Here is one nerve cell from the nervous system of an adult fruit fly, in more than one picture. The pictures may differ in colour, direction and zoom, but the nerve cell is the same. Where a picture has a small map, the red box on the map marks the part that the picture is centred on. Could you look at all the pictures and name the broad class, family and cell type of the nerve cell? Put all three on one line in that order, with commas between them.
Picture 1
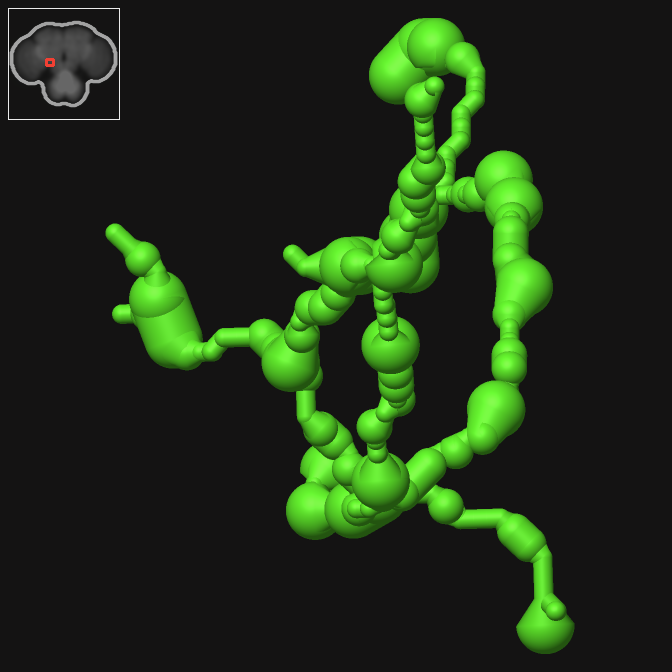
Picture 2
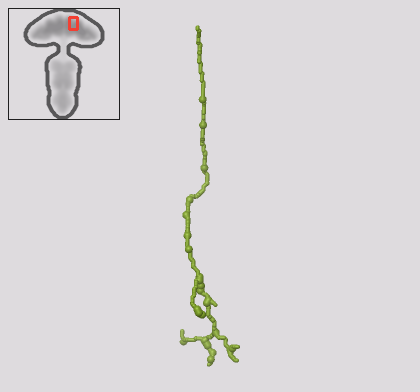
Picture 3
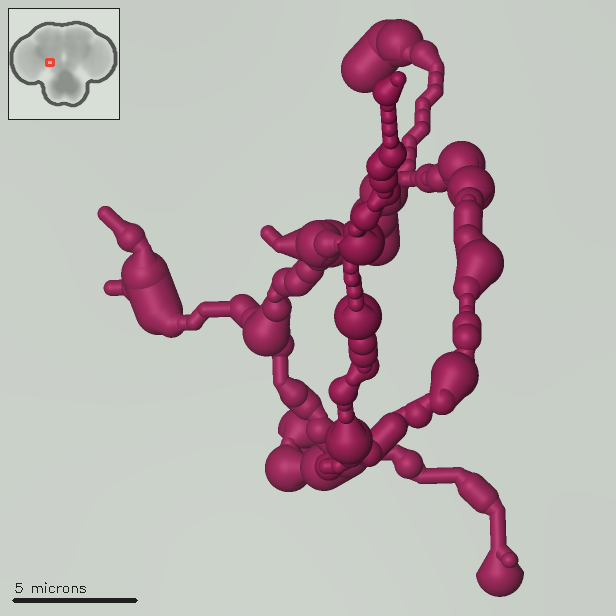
sensory neuron entering the brain, class mechanosensory, JO-B4_a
